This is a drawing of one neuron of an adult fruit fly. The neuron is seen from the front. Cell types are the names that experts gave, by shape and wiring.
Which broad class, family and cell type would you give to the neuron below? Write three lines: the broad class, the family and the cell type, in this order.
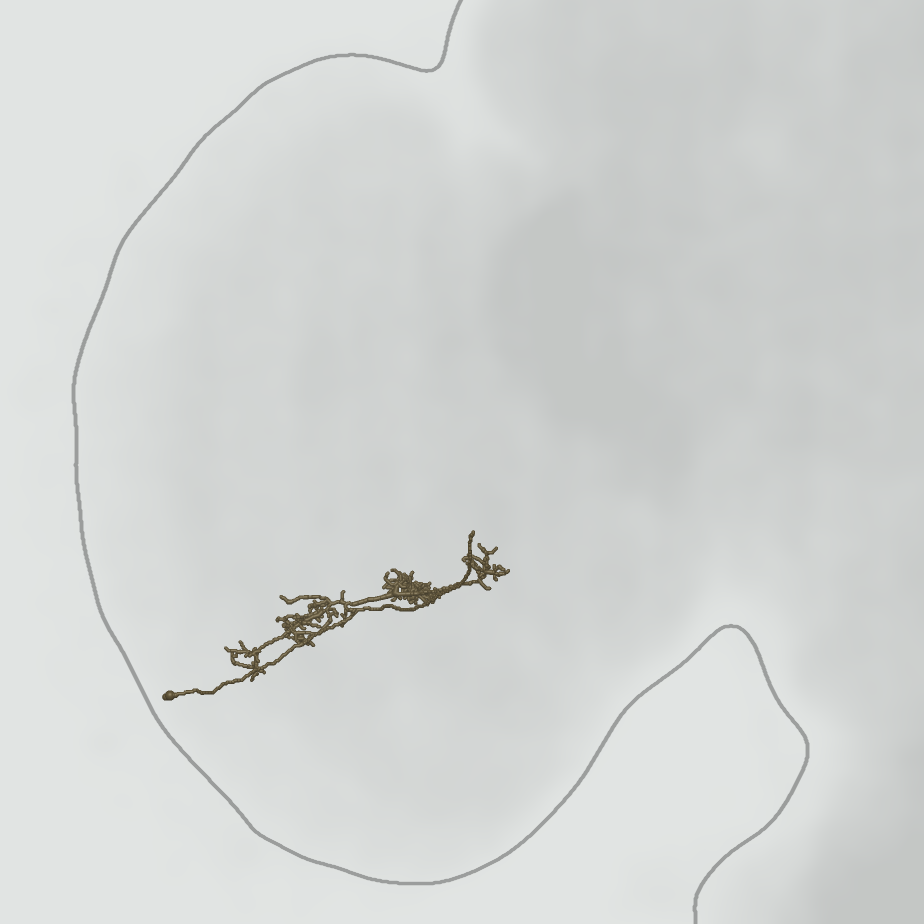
visual projection neuron
TmY
TmY14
